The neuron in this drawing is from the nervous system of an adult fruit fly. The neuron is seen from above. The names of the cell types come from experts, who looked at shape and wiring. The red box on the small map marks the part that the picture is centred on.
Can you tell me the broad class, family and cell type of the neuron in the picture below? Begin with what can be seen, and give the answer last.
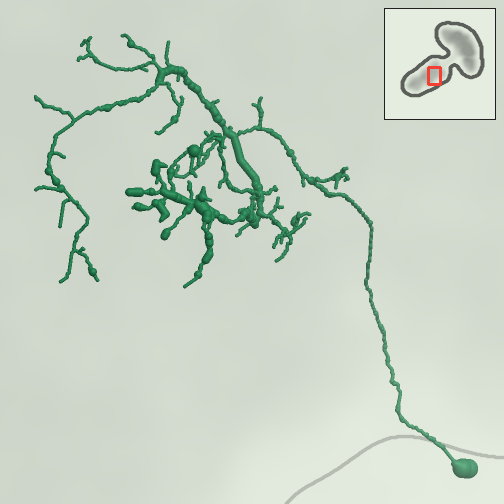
It is in the nerve cord and does not reach the brain. Dozens of branch ends can be seen. Its broad class is nerve-cord intrinsic neuron. Its family is hemilineage 03B. The cell type is IN03B077.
